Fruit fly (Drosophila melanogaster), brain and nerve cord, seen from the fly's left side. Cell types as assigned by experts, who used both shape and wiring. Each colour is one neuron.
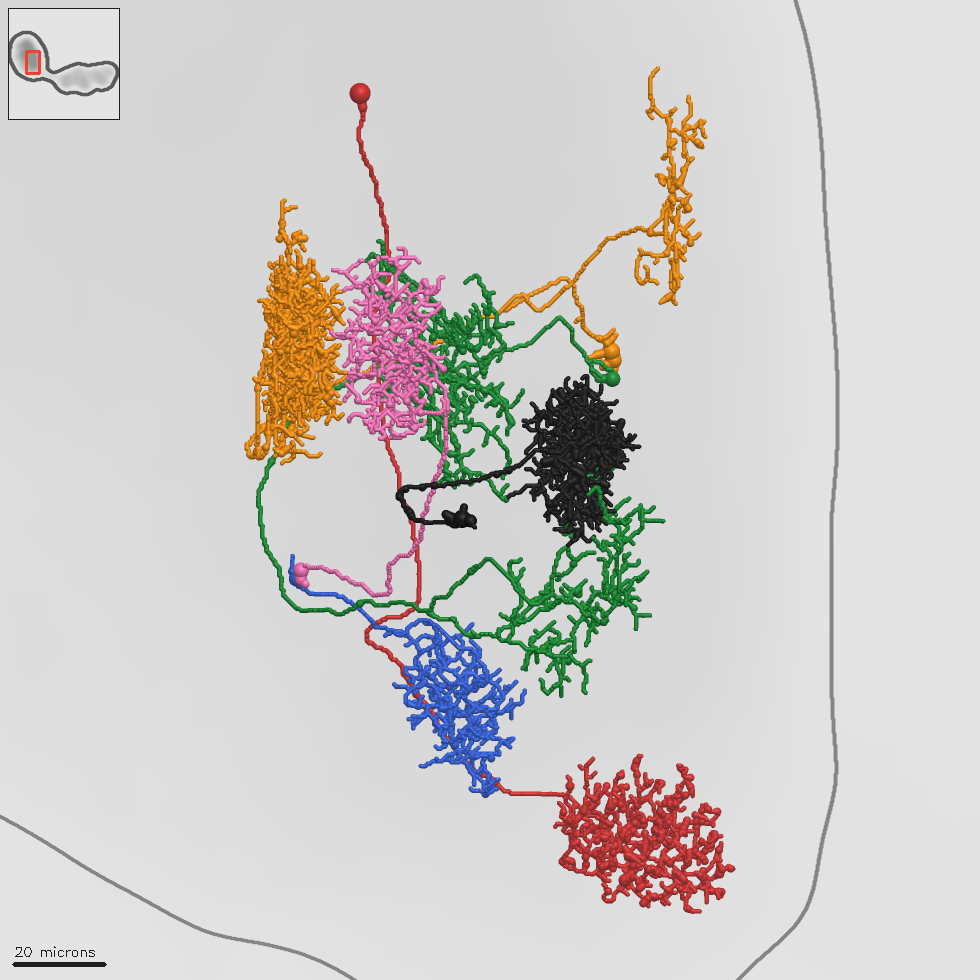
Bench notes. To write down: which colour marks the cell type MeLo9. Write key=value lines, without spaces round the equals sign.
colour=orange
